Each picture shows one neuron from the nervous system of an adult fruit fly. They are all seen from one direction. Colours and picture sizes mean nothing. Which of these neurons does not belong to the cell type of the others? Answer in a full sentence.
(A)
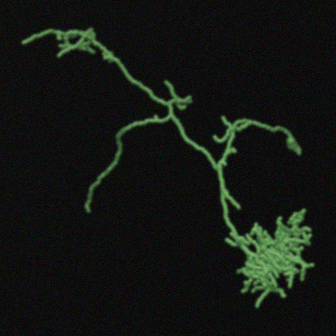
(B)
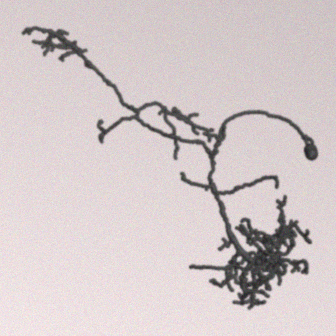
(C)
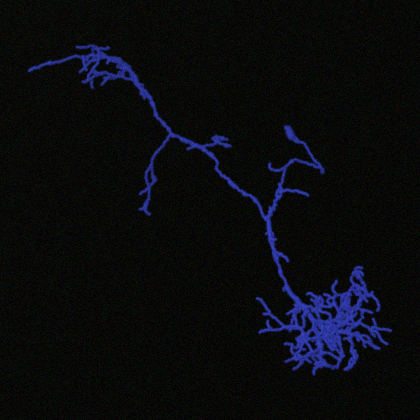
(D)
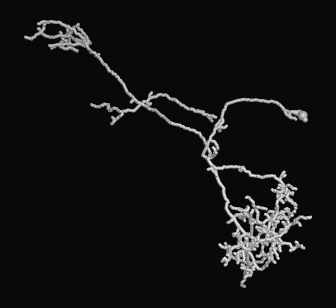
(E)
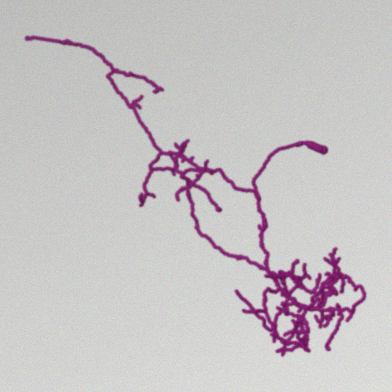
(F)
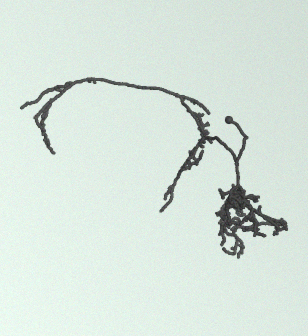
The neuron in picture F is of another cell type than the rest.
